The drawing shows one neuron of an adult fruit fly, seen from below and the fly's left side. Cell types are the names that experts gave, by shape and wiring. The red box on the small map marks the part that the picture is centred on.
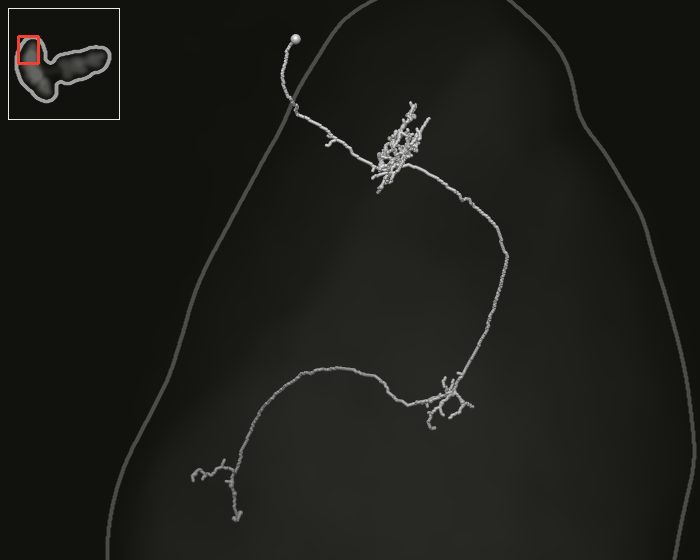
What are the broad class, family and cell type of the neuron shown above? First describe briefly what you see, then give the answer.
It is in the brain and does not reach the nerve cord. The cell body is at the top of the picture. This is a visual projection neuron. The family is MeTu. The cell type is MeTu4a.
